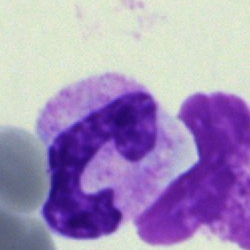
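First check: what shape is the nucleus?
A thick curved band bent into a C shape.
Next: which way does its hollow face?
Toward the right.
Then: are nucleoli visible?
None are.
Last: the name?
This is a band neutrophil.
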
